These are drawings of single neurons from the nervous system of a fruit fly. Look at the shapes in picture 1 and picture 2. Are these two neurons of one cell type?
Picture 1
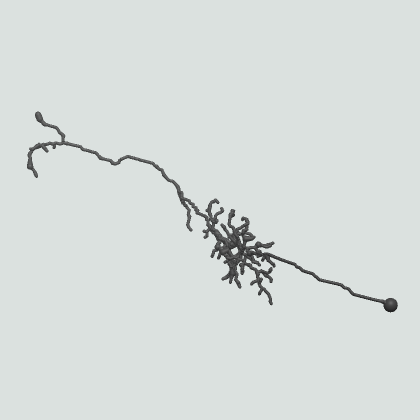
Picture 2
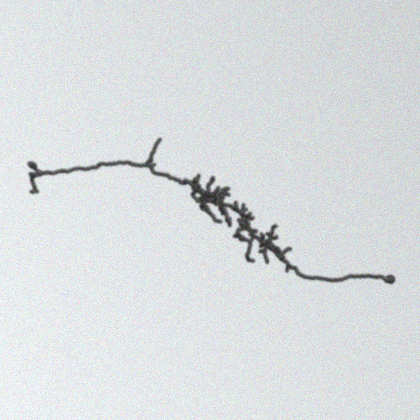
yes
